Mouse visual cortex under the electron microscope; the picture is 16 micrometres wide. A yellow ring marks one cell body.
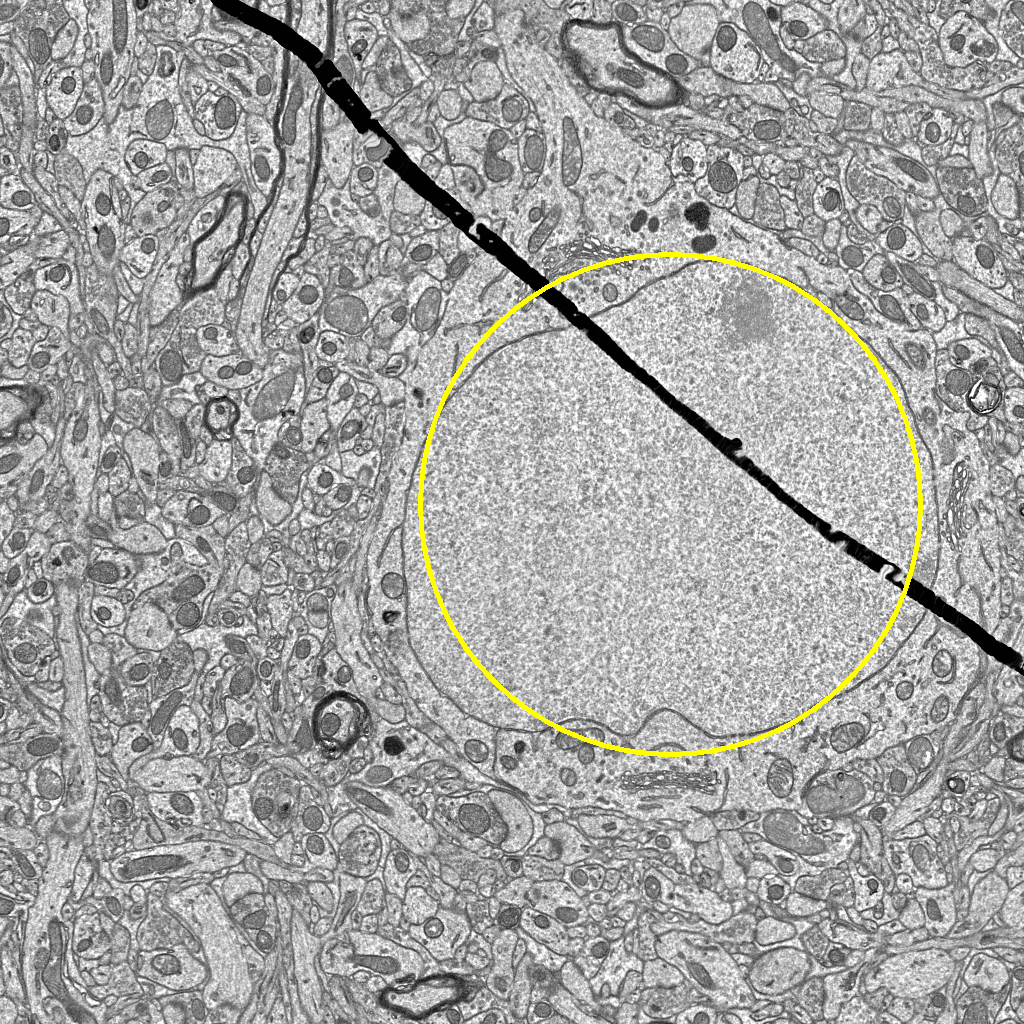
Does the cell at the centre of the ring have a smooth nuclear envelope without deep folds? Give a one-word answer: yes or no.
Yes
